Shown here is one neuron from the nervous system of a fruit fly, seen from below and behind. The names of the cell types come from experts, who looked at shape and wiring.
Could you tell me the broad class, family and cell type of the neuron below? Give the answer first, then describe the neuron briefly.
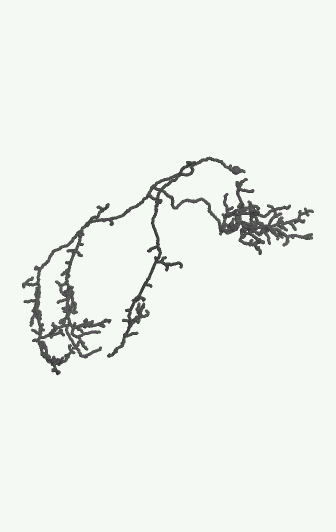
Its broad class is central-brain intrinsic neuron. Its family is hemilineage SMPpd1. It is of cell type SLP396. Dozens of branch ends can be seen. In this view it is wider than it is tall.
